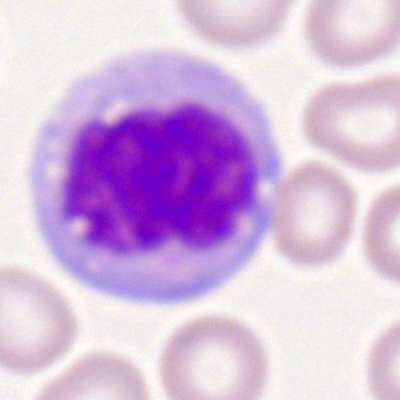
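Monocyte, the central cell. The nucleus is irregular and folded yet remains a single mass rather than separate lobes. Its dark purple chromatin is streaked with paler lines. The cytoplasm is pale grey-blue, with a few small clear spots near the edge of the nucleus.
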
